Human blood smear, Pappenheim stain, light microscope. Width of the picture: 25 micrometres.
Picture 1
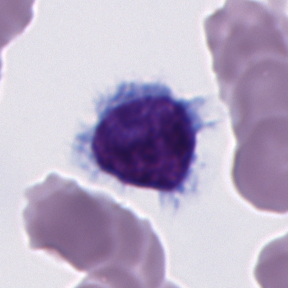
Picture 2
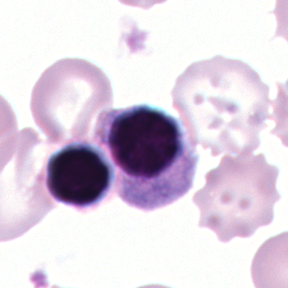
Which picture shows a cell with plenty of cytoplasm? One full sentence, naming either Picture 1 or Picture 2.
It is the cell in picture 2 that has plenty of cytoplasm.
